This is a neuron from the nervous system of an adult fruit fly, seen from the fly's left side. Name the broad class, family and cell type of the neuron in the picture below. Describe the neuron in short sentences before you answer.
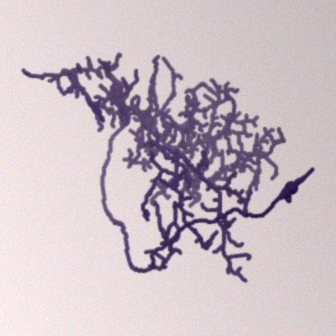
Its cell body lies on the right of the picture. Dozens of branch ends can be seen. Its broad class is nerve-cord intrinsic neuron. Its family is hemilineage 01A. The cell type is IN01A051.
